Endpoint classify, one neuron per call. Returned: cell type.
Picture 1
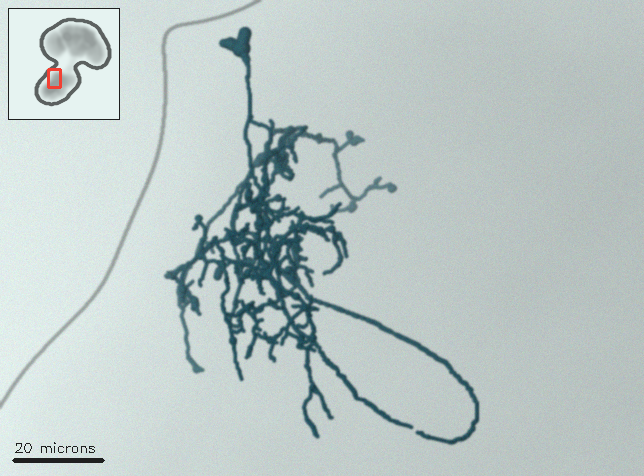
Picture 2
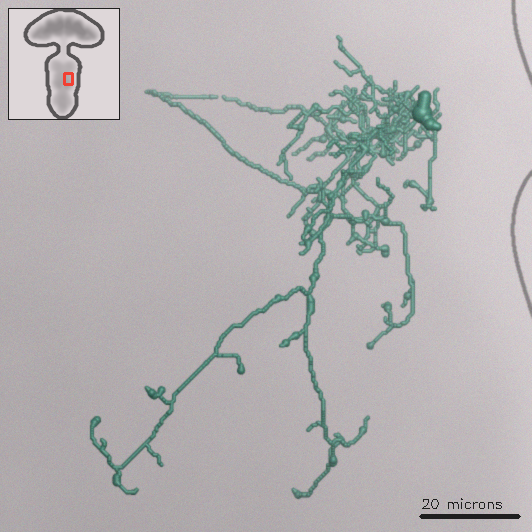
IN17A112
